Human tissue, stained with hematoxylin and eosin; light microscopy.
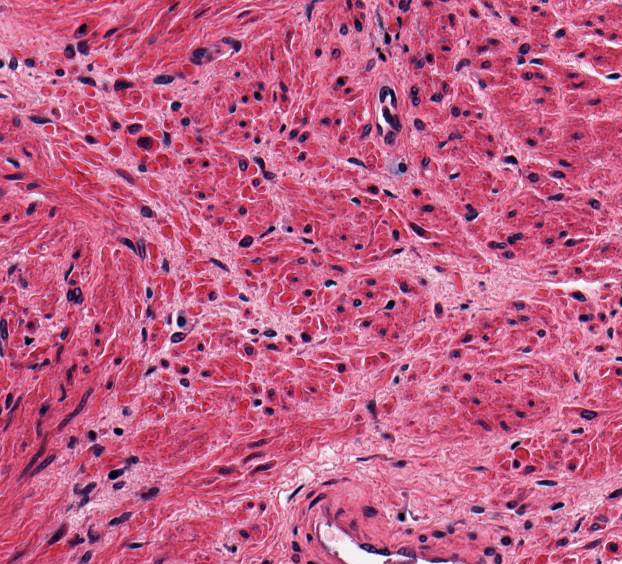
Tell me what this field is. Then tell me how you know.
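The field mainly shows fibromuscular stroma. Interlacing smooth muscle bundles run in several directions across the field, separated by paler pink, loose connective tissue.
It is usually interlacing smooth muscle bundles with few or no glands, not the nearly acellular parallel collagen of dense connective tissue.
At the left, cells cut lengthwise have elongated, blunt-ended nuclei; no epithelium or glands are present.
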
